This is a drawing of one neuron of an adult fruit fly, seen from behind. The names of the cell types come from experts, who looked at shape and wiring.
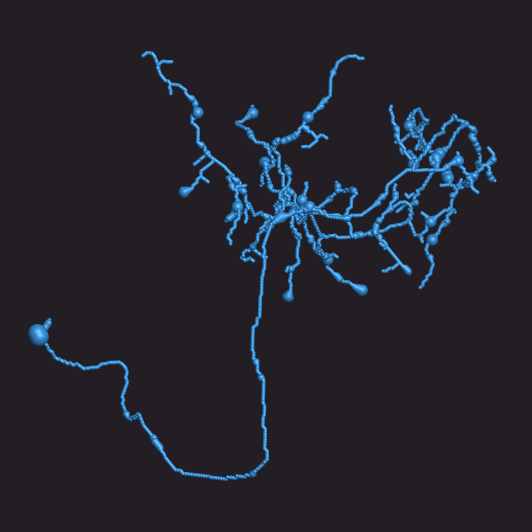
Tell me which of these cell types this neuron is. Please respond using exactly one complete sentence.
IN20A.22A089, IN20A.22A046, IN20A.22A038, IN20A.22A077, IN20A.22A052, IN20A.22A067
Among cell types, the one for this neuron is IN20A.22A089.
